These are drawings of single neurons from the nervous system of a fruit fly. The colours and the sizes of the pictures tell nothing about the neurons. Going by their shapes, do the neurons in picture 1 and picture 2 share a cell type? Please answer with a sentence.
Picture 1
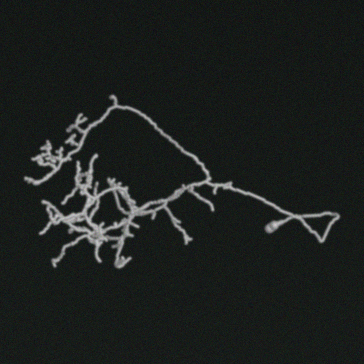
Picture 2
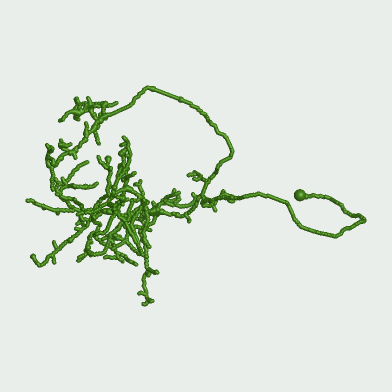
They are of the same cell type.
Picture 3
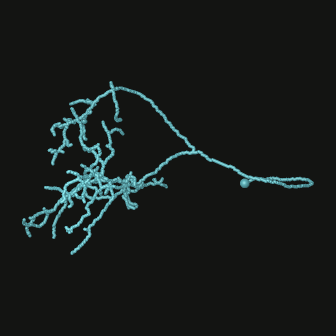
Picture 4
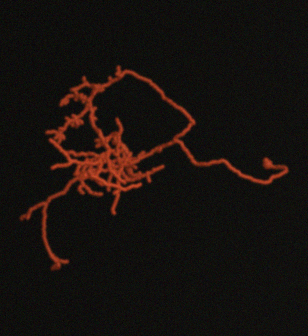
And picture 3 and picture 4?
They are of the same cell type.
